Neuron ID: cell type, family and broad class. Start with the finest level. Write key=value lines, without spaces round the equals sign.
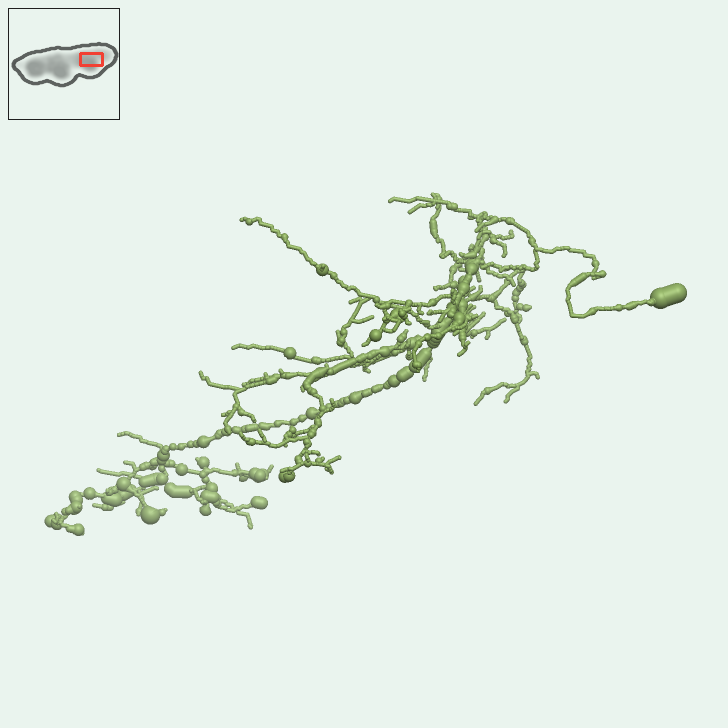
cell_type=IN19A091
family=hemilineage 19A
broad_class=nerve-cord intrinsic neuron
